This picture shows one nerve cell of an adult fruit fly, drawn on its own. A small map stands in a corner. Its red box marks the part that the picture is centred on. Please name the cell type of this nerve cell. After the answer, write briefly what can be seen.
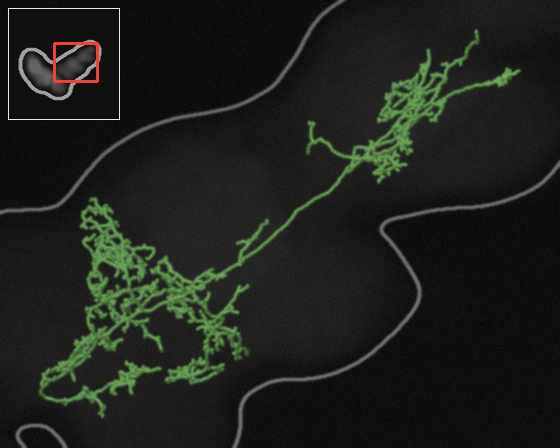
It is of cell type IN05B033. This is a nerve-cord intrinsic neuron. The cell body is at the upper right of the picture. The picture shows dozens of branch ends.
